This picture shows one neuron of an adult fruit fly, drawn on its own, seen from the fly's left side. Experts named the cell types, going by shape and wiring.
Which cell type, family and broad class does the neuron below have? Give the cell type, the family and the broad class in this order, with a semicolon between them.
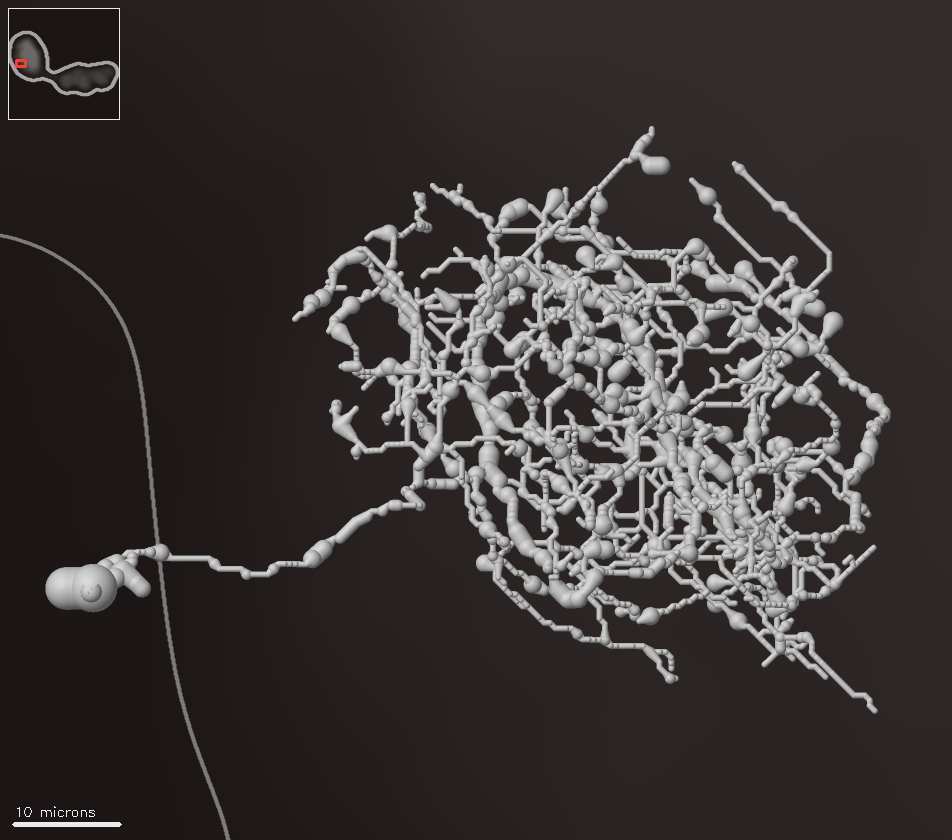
PRW064; hemilineage TRdl_b; central-brain intrinsic neuron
